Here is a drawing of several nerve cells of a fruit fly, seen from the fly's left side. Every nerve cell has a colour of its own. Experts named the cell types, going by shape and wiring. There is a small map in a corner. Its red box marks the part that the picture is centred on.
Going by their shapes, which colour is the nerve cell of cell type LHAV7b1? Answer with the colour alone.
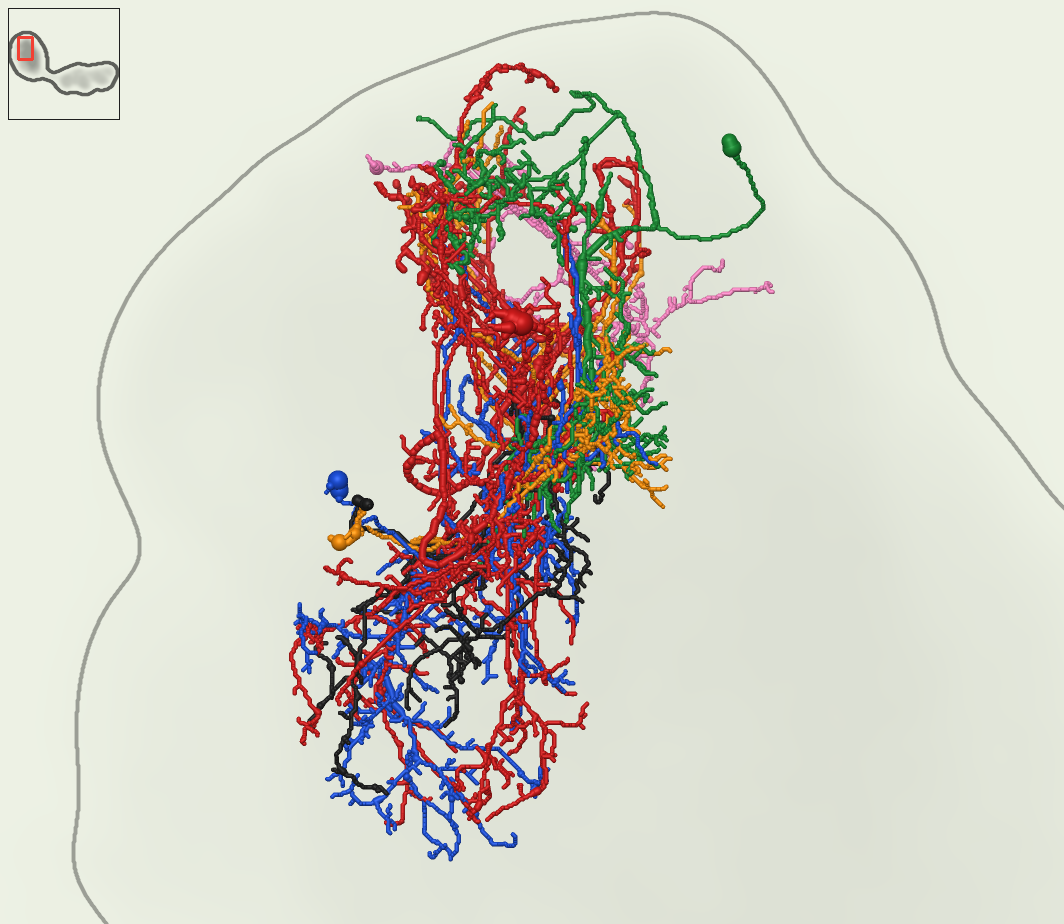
orange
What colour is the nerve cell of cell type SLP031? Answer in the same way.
red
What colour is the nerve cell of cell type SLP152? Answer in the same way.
pink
